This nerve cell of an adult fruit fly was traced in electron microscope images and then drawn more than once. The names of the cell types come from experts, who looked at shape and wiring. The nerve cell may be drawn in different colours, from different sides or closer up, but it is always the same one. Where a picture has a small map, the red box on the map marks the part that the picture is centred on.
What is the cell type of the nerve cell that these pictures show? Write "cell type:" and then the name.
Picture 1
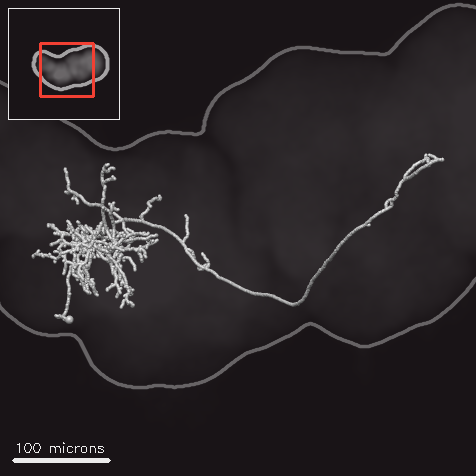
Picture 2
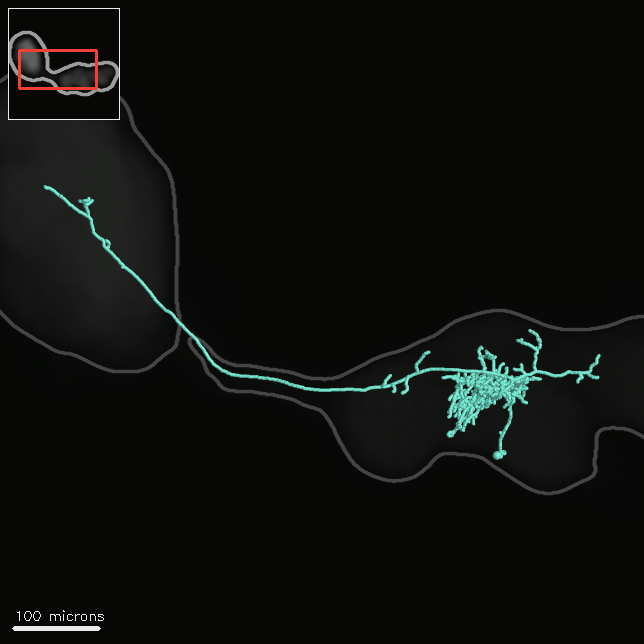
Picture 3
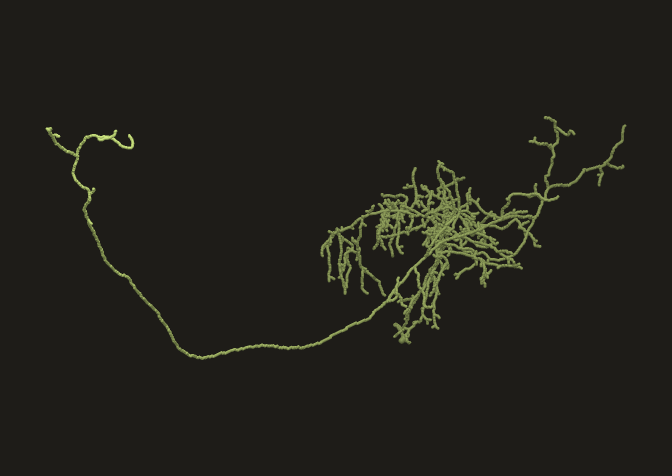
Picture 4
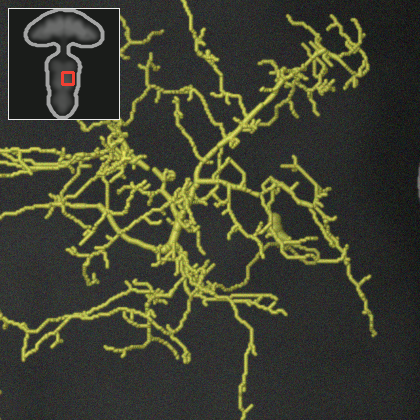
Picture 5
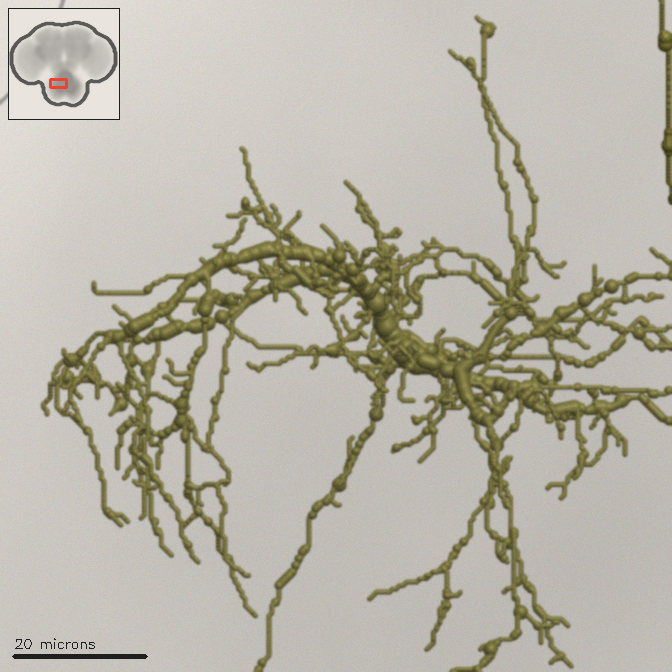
cell type: AN07B024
